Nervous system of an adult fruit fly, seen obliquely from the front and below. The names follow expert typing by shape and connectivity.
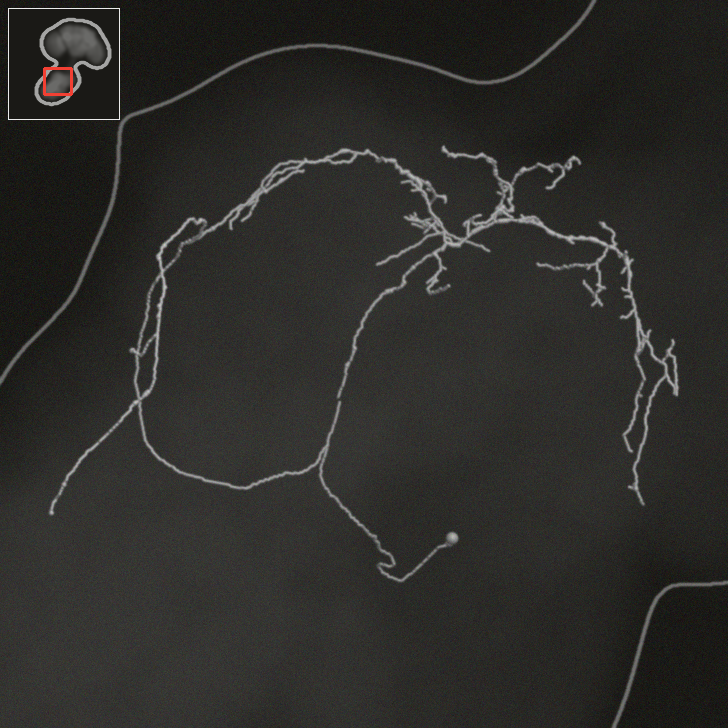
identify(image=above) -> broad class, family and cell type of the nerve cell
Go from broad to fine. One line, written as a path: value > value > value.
nerve-cord intrinsic neuron > hemilineage 19B > IN19B086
